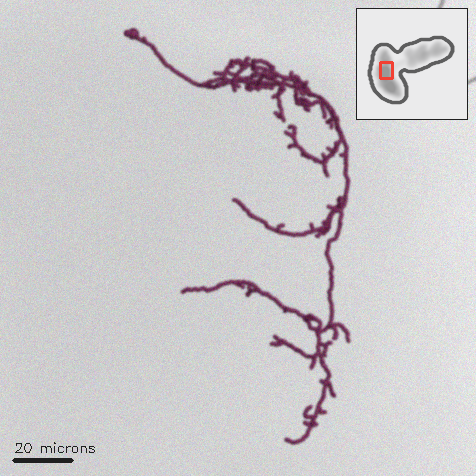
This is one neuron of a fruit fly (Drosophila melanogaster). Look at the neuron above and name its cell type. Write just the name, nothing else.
CB1687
